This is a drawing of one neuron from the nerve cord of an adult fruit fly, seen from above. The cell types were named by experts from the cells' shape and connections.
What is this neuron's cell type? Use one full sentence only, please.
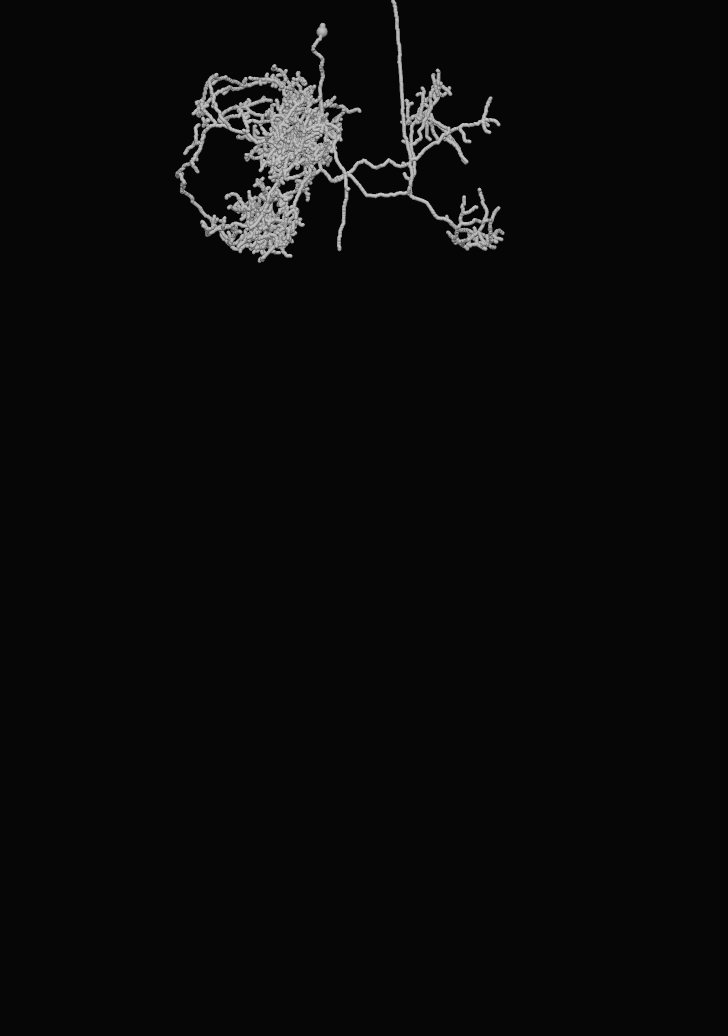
The cell type of this neuron is AN07B015.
